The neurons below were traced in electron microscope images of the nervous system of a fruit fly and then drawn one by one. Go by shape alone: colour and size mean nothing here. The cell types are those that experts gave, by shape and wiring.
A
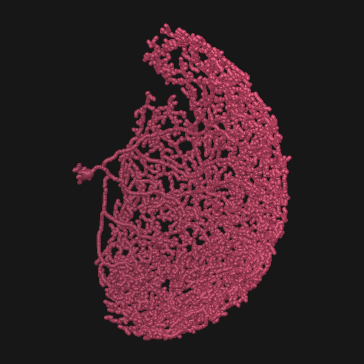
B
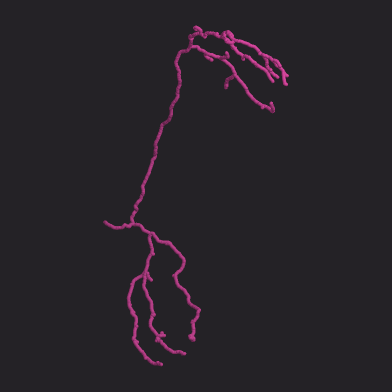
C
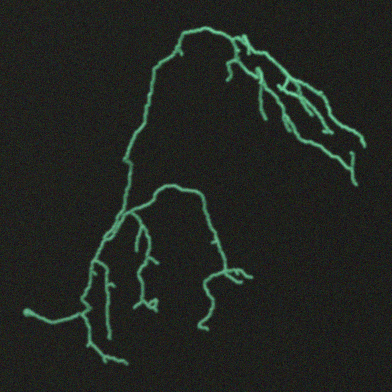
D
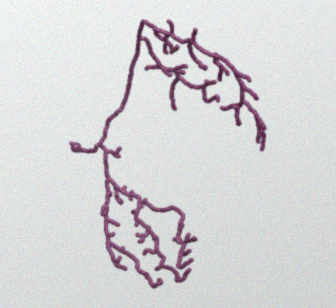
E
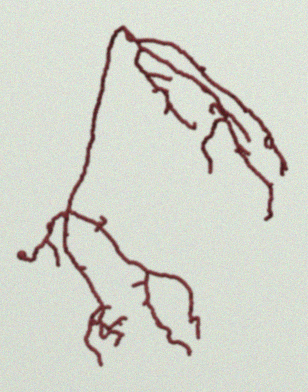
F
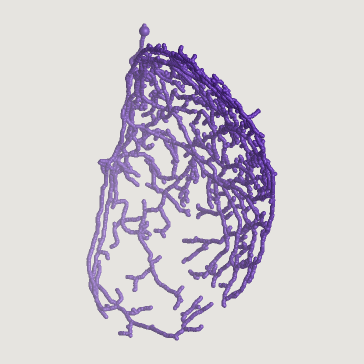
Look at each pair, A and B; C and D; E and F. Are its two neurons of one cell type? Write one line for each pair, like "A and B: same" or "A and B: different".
A and B: different
C and D: same
E and F: different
